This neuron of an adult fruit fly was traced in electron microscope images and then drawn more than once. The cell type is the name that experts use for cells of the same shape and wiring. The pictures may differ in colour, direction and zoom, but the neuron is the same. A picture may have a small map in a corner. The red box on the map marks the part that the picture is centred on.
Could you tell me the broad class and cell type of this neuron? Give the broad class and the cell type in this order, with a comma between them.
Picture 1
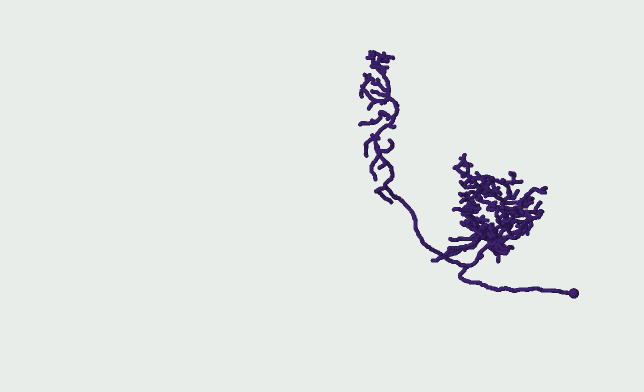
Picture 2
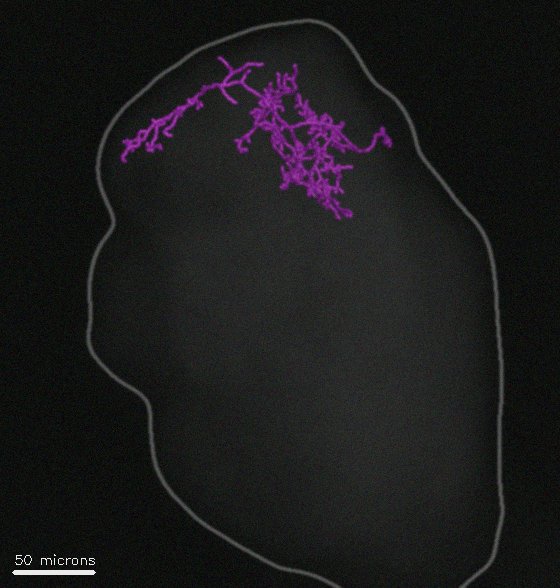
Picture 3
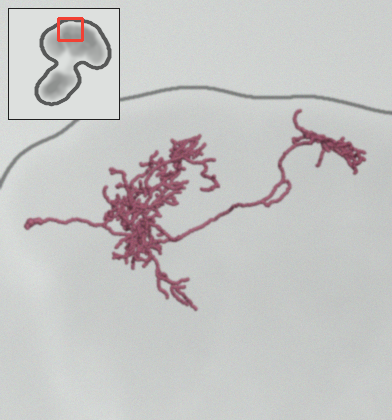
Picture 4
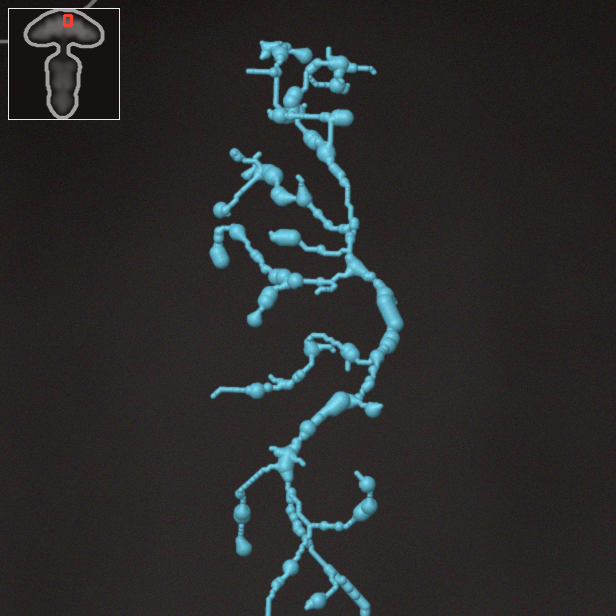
central-brain intrinsic neuron, SMP256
